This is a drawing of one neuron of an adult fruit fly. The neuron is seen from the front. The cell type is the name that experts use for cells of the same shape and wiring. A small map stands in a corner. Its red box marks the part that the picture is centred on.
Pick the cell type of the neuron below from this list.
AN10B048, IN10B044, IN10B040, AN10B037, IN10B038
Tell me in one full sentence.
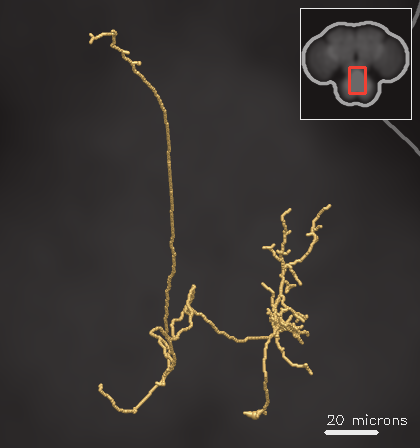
This neuron is included in the cell type AN10B037.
